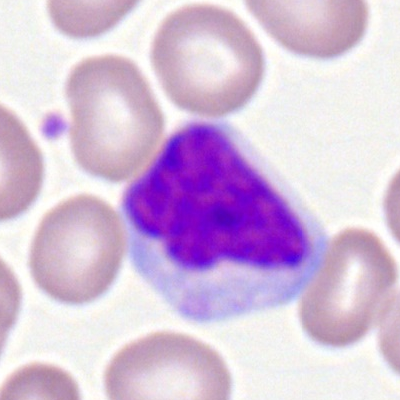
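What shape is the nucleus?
One unlobed mass, roughly triangular, filling the upper part of the cell.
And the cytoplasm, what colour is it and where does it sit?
Pale blue, with most of it below the nucleus.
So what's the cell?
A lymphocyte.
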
